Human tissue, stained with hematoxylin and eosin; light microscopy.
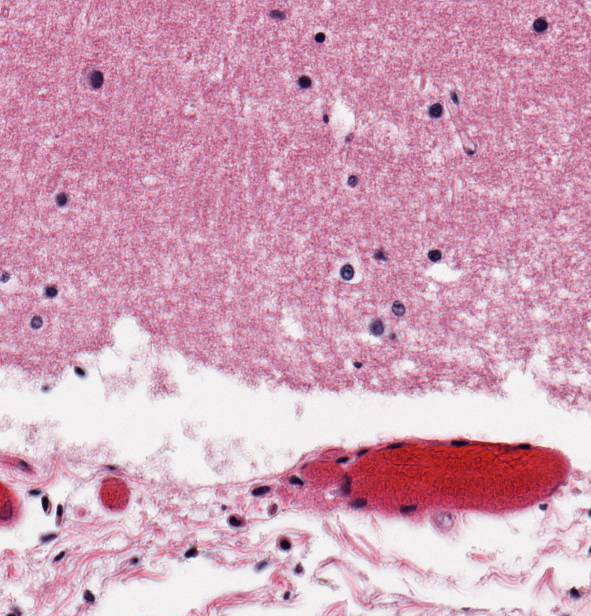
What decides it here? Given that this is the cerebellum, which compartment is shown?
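The upper two-thirds of the field is the molecular layer. Notice its pale pink, finely fibrillary matrix, with small, round, dark nuclei scattered sparsely through it.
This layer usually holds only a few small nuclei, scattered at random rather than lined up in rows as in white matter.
Below, a white cleft runs horizontally, separating it from loose, wavy connective tissue, and no epithelial lining covers that lower edge.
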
